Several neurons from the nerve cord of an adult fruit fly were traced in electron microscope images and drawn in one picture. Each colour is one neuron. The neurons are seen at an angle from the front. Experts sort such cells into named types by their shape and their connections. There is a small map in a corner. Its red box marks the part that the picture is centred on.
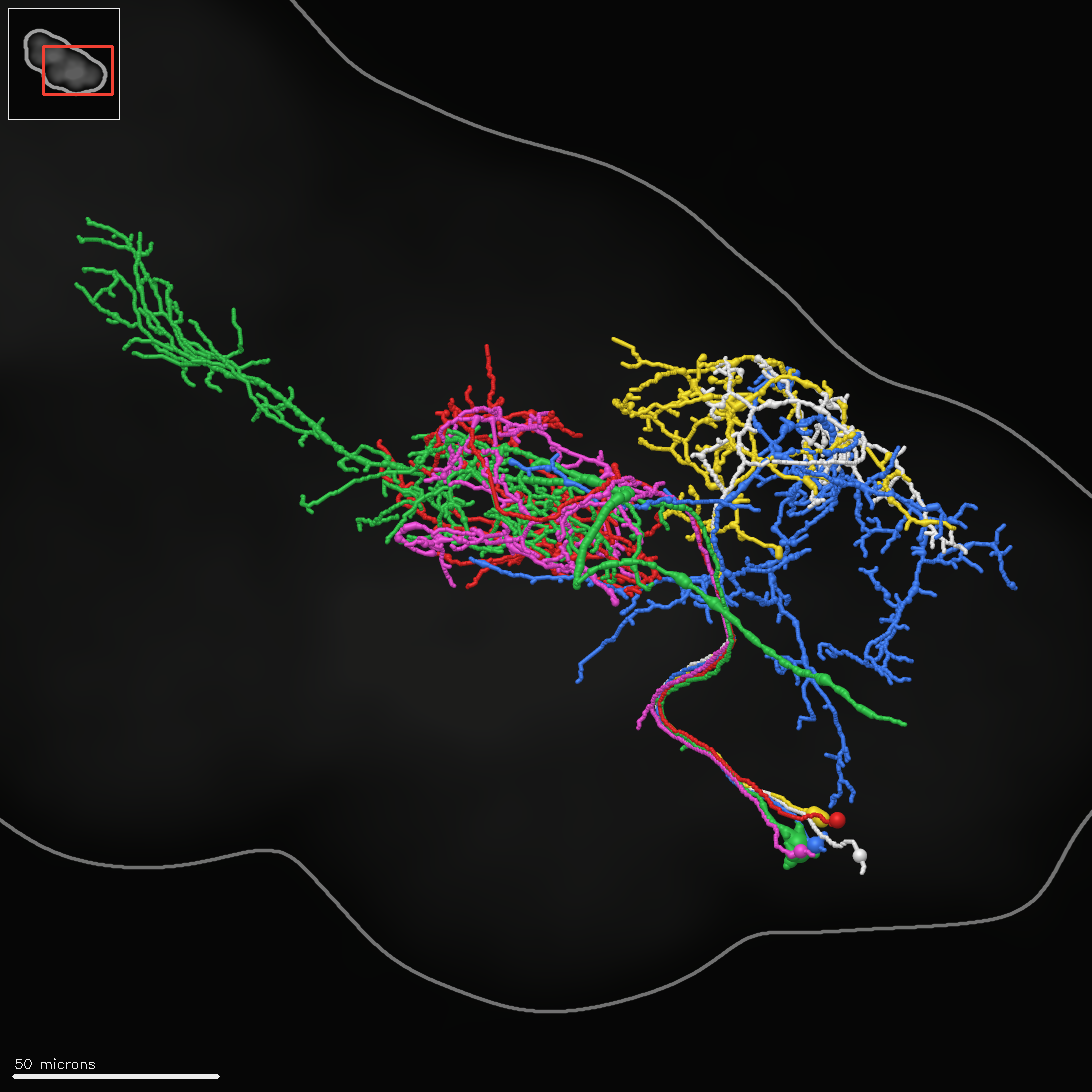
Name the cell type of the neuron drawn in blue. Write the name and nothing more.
IN02A029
